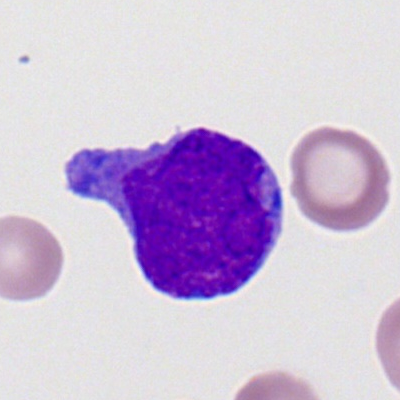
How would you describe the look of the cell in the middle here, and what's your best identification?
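Apart from the projection, the outline is smoothly rounded. Outside the projection, the cytoplasm forms only a thin rim around the nucleus. Its colour is blue, and no distinct granules are visible in it. It is a myeloblast.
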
